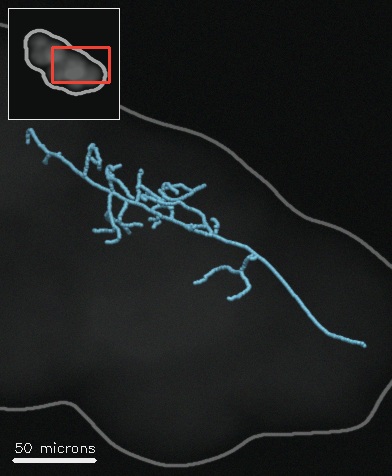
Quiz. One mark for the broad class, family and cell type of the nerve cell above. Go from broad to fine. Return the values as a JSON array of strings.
["descending neuron", "DNp", "DNp03"]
